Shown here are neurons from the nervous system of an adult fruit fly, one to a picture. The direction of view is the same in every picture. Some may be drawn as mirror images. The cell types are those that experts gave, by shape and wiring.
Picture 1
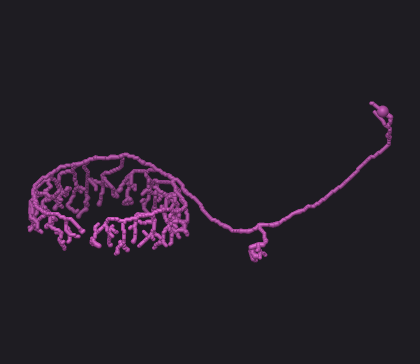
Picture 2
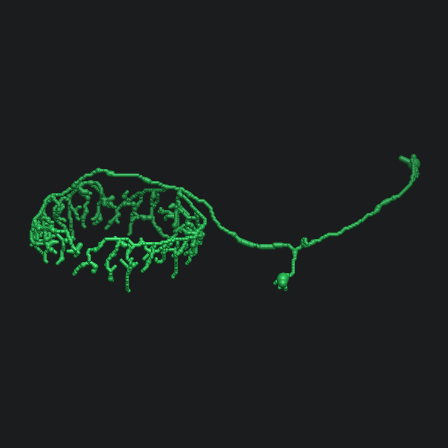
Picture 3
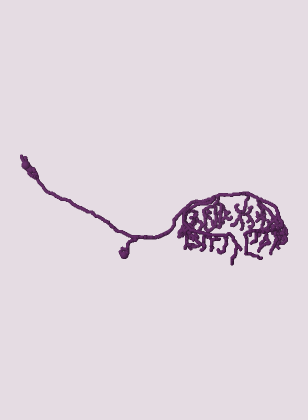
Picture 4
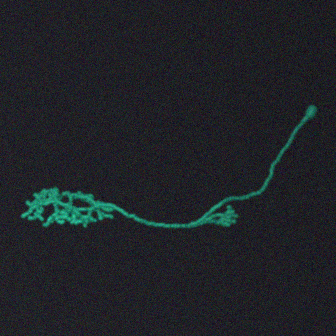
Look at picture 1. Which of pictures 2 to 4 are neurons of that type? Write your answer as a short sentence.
Picture 2 and picture 3 are of the same cell type.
